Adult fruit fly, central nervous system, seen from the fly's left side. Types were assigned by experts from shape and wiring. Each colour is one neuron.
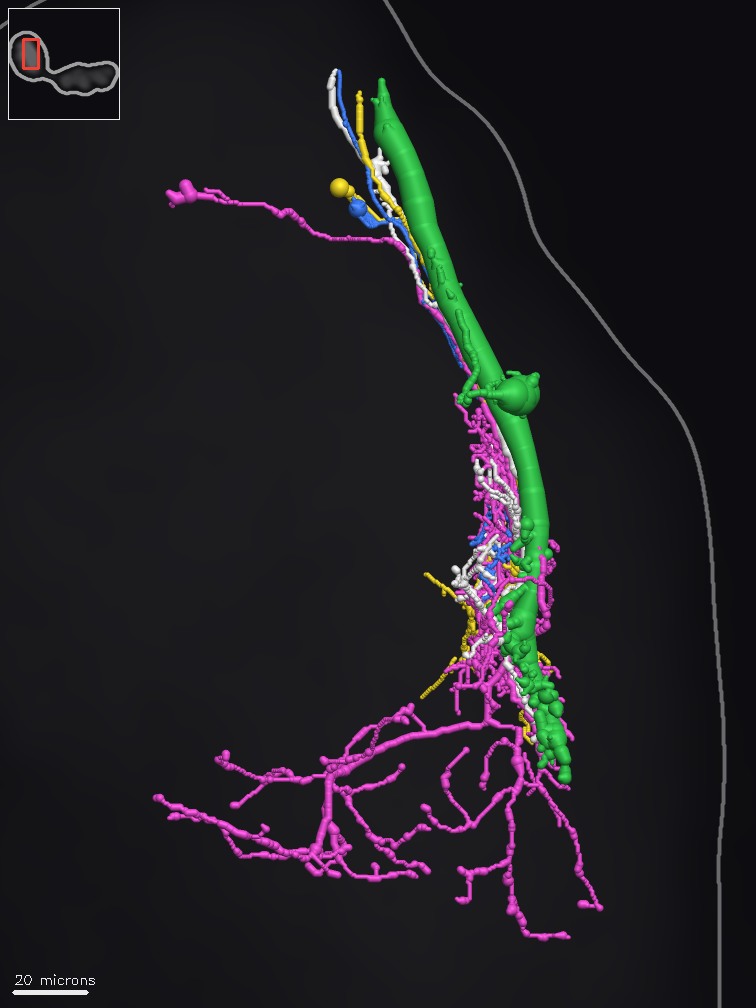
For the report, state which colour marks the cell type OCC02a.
yellow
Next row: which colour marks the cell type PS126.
magenta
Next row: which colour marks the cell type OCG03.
white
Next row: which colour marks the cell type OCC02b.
blue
